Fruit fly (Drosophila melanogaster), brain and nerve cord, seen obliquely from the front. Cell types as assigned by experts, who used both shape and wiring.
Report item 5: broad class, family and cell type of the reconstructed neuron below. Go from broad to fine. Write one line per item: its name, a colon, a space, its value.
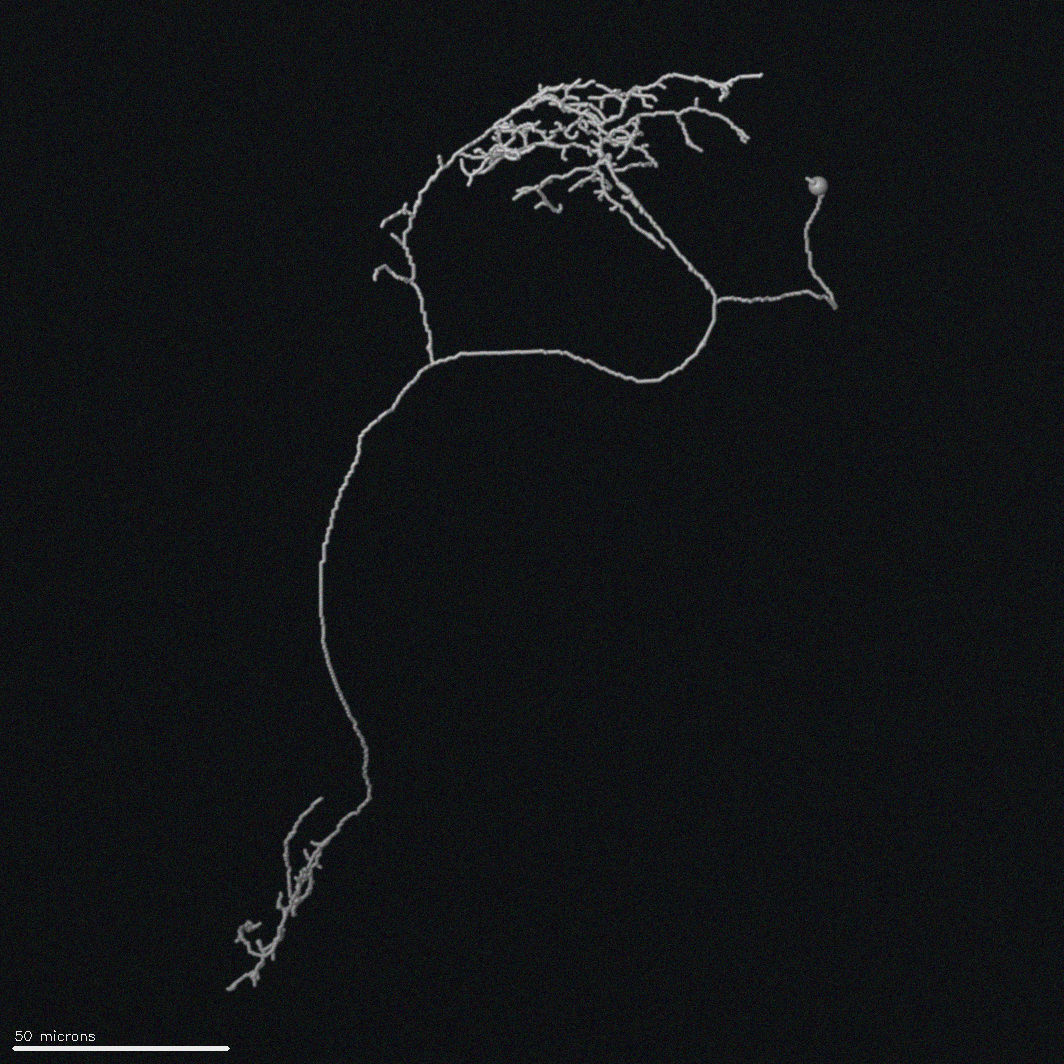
broad class: central-brain intrinsic neuron
family: hemilineage SMPpv1
cell type: CB1379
